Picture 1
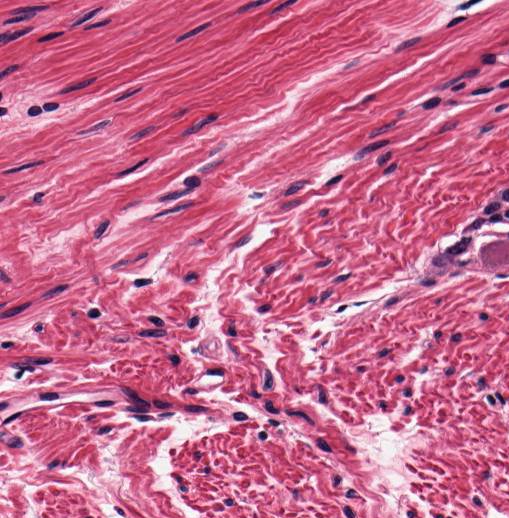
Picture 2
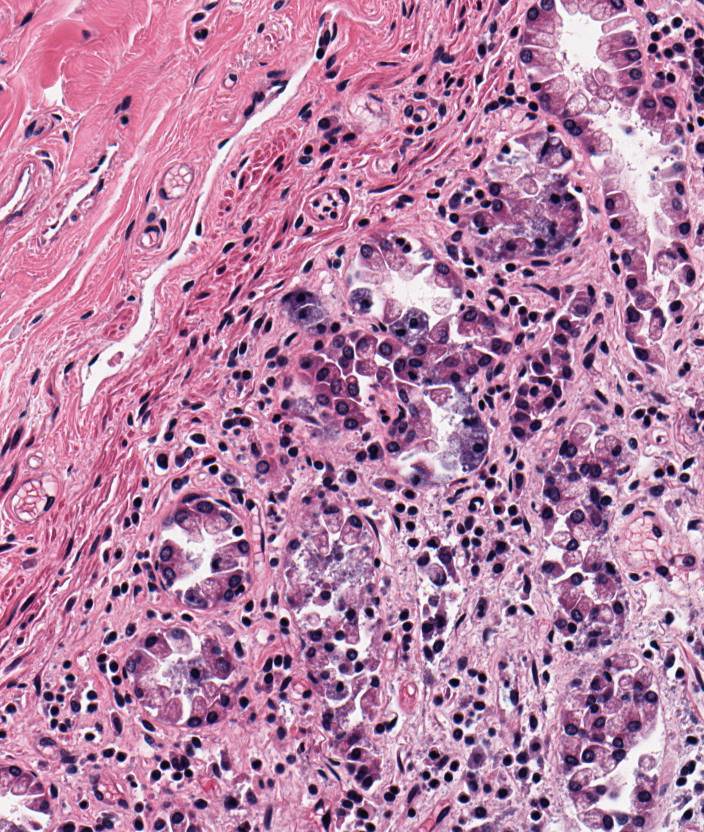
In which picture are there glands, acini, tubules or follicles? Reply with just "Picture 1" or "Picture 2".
Picture 2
